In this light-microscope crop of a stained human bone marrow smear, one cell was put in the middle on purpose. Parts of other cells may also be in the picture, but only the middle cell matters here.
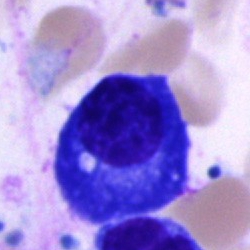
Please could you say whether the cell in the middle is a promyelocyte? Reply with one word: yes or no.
no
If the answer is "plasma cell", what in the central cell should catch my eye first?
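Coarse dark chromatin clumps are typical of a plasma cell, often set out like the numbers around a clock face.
Here the chromatin is dark and coarsely patchy, which fits the plasma cell.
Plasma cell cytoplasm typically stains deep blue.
This cytoplasm is abundant and deep blue, matching that.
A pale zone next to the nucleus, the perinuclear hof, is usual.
A paler zone of cytoplasm lies just below the nucleus, in keeping with it. Also present: a clear round vacuole in the cytoplasm, lower left of the nucleus.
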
